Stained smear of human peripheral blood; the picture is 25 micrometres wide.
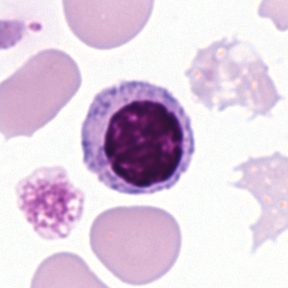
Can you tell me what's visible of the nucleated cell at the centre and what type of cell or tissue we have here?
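At about 10 micrometres across, this cell is about 1.25 times as wide as a red cell that lies whole in the picture. Its edge is finely ruffled rather than smooth. The round nucleus, about 7 micrometres across, fills about 50% of the cell's area; its chromatin is coarse and clumped, dark purple with paler streaks between the clumps. The cytoplasm forms a complete ring around the nucleus and is a deeper blue toward its outer edge than next to the nucleus. This is a normoblast.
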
